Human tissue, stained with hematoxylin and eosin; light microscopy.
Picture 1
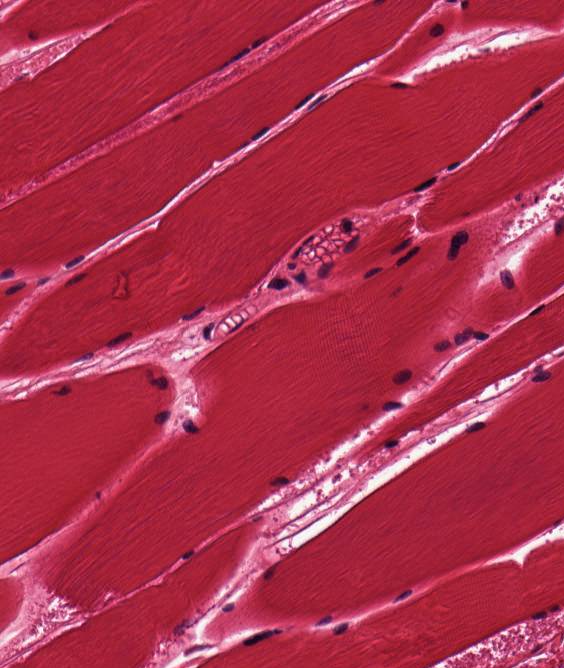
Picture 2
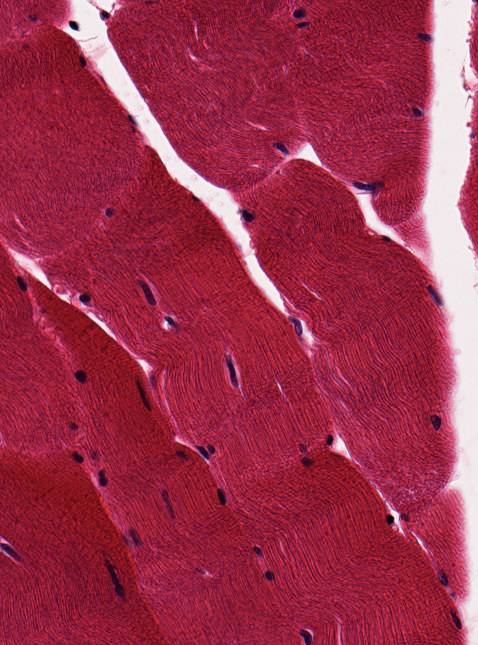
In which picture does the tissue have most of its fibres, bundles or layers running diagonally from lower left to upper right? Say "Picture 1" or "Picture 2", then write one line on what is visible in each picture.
Picture 1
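What picture 1 shows: Long parallel muscle fibres cut lengthwise run diagonally across the whole field from lower left to upper right.
What picture 2 shows: Long, parallel muscle fibres run diagonally across the field from upper left to lower right.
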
